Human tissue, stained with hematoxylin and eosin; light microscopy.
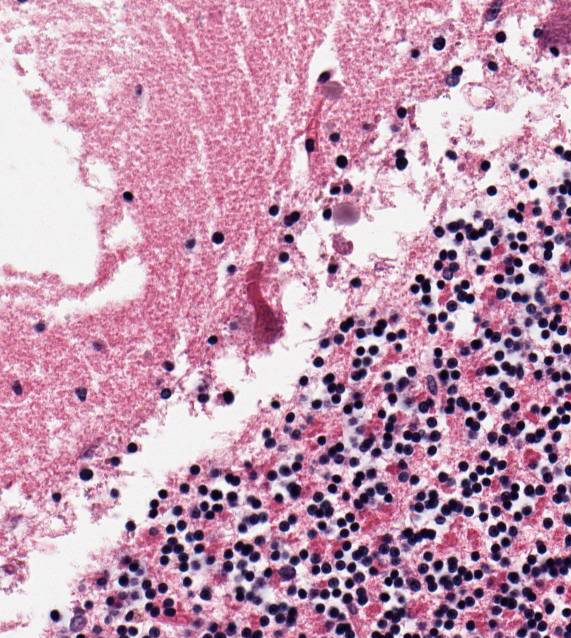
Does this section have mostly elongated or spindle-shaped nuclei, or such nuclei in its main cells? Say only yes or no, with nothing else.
No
